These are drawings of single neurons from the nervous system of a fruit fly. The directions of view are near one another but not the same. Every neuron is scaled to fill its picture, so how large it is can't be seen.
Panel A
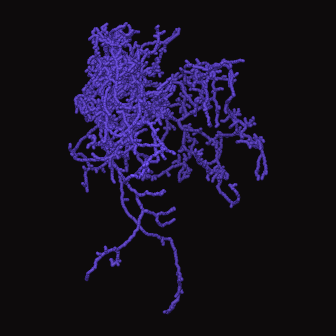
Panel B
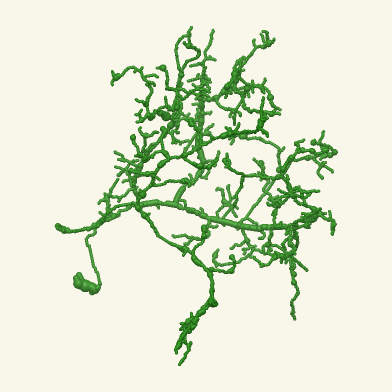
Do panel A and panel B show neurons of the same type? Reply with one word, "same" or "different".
same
